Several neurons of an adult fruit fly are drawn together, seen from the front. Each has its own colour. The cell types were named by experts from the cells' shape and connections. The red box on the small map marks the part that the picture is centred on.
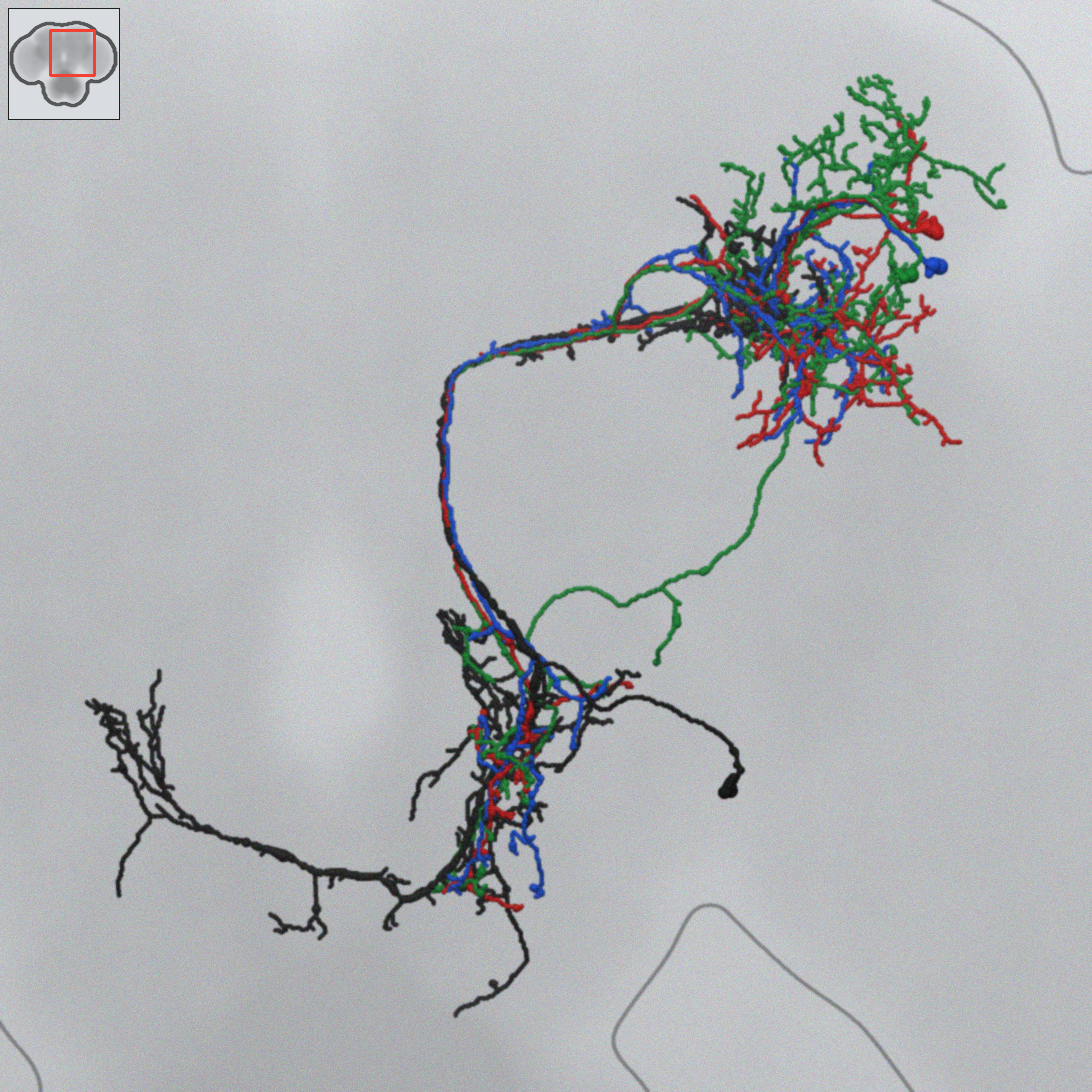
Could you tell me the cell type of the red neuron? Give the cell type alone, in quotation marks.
"AVLP044_b"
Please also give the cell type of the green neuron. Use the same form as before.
"AVLP042"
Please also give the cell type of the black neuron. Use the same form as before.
"VES004"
